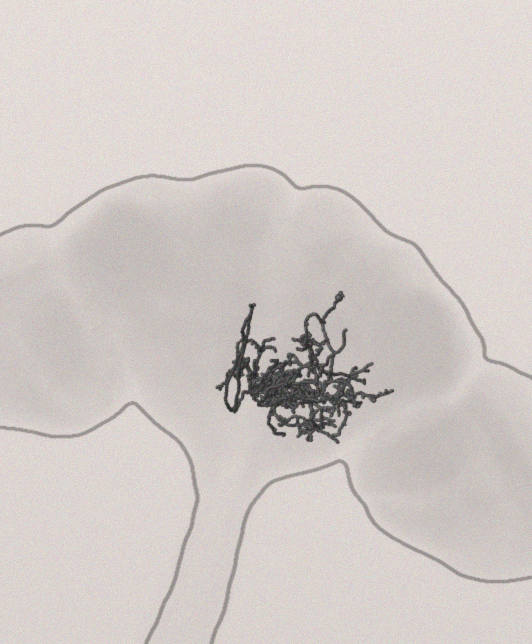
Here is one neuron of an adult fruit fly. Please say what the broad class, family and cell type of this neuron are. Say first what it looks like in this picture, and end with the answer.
It lies in the brain. In this view it is about as wide as it is tall. It is a visual centrifugal neuron. Its family is hemilineage LALv1_ventral. It is of cell type OCG06.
